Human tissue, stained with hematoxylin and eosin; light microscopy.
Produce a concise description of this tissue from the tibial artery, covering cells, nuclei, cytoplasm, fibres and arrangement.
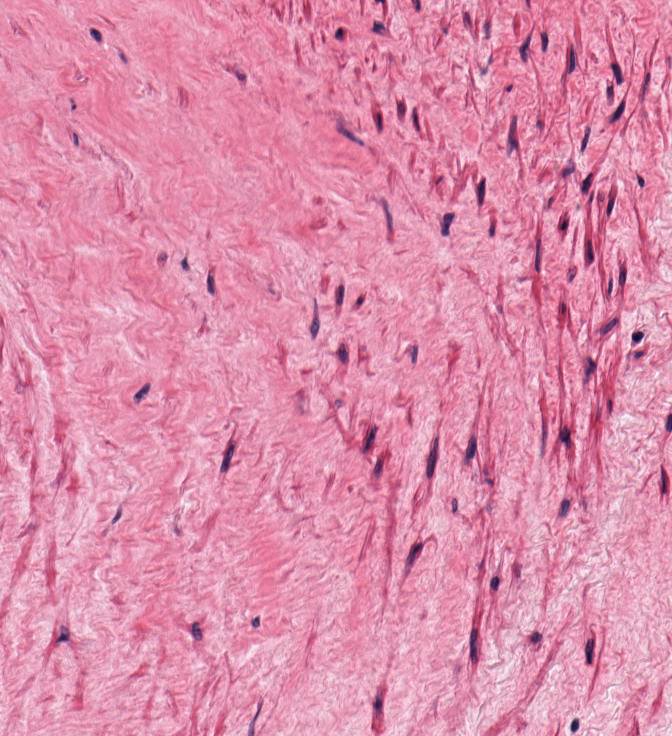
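Dense pink fibrous connective tissue throughout; no epithelium. Spindle-shaped nuclei clearly more numerous in right half than left. Nuclei slender, elongated, darkly stained, like those of fibroblasts. Scant pink cytoplasm blending into surrounding collagen.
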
